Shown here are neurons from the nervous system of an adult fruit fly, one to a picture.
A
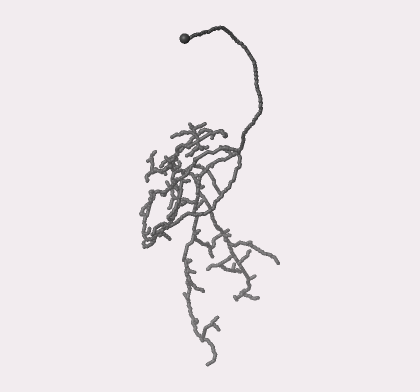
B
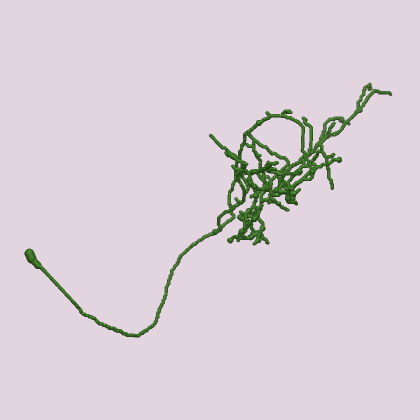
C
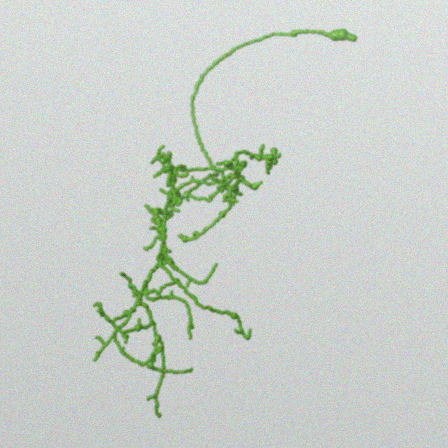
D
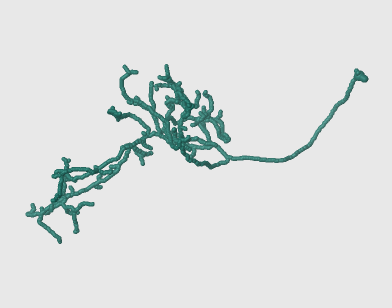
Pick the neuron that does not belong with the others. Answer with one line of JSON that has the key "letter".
{"letter": "C"}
